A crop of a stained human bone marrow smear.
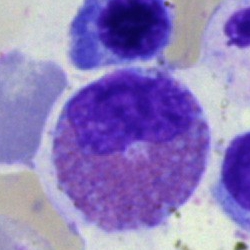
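Eosinophil in a stained human bone marrow smear, the central cell. Its outline is round and smooth. The nucleus fills the upper half of the cell, and its lower border carries a small indentation near the middle. No distinct nucleoli are visible within it.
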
